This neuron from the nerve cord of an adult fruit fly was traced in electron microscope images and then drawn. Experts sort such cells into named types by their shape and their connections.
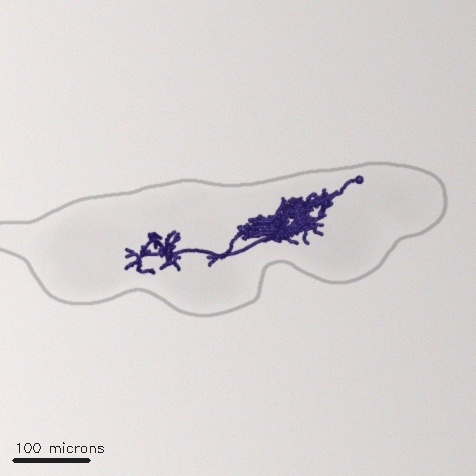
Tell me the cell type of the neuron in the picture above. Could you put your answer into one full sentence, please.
It is as IN05B030 that this neuron is typed.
